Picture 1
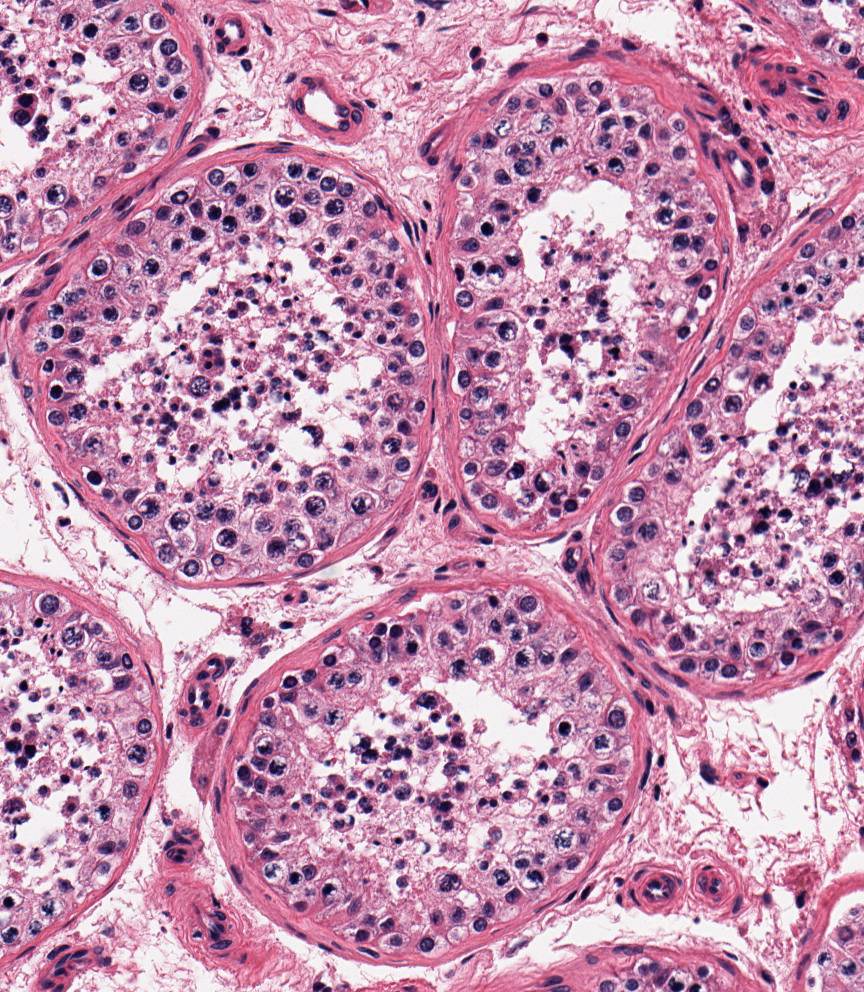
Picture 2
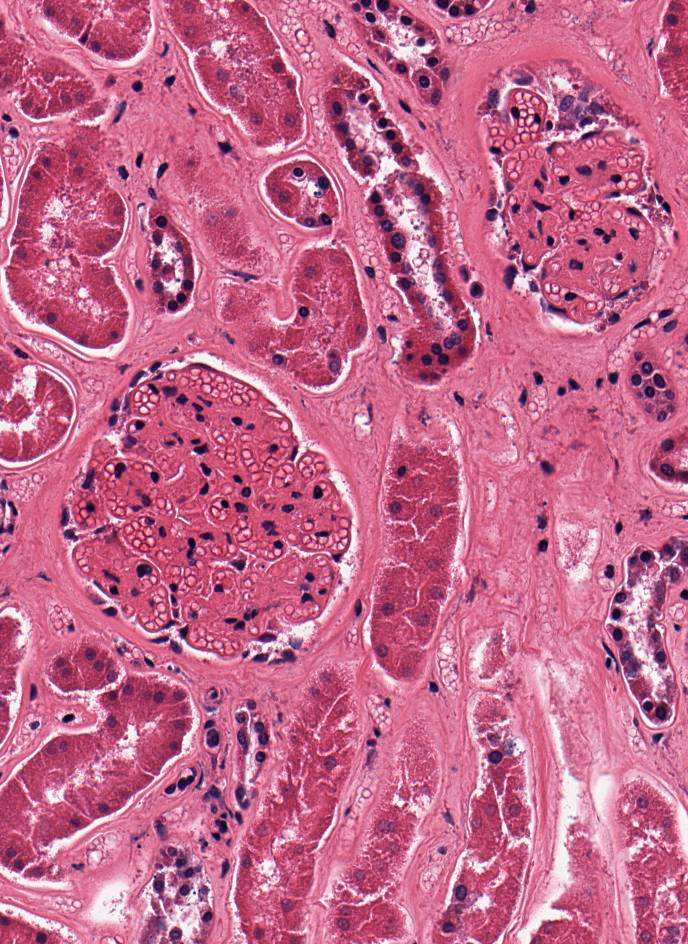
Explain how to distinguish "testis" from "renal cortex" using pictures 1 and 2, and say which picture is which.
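Testis appears in picture 1; renal cortex in picture 2. In the testis each tubule is lined by many layers of cells stacked from the wall toward the centre, inside a thin pink fibrous layer with flattened dark nuclei running parallel to its outline. The renal cortex tubules, cut in round and long profiles, are mostly lined by tall cells with granular, deep pink cytoplasm and round nuclei, and two glomeruli lie at left centre and upper right. Middle layers of the testis tubules hold large round cells with coarse, clumped dark chromatin.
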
